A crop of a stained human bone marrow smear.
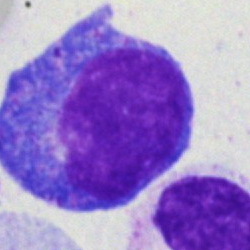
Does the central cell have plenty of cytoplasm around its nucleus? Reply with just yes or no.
Yes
